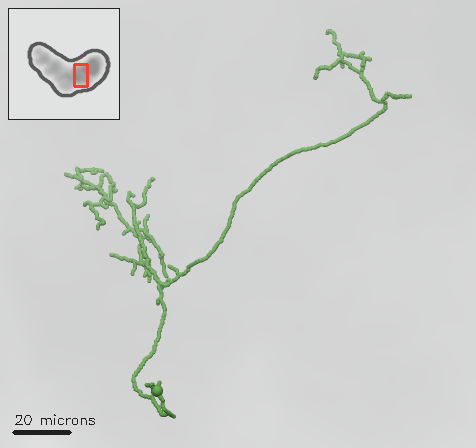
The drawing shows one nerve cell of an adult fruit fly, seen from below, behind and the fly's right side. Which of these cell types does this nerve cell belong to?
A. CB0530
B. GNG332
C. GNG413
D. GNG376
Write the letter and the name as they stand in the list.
D. GNG376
